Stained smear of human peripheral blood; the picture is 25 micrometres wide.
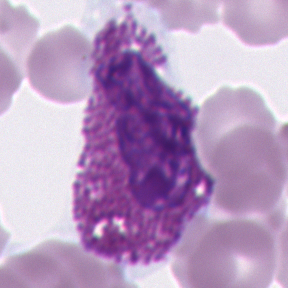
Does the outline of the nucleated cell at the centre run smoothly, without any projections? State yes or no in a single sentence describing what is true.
No, what this cell has is a rough outline, not a smooth one.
